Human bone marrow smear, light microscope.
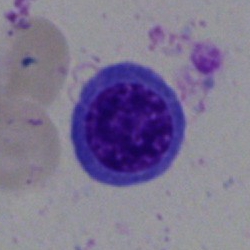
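Erythroblast, the central cell. Going round its edge, I see no projections standing out from the surface. The nucleus seems to fill most of the cell, though a rim of cytoplasm still runs all the way round it. That cytoplasm is a strong deep blue, and as far as I can tell it holds no granules.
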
